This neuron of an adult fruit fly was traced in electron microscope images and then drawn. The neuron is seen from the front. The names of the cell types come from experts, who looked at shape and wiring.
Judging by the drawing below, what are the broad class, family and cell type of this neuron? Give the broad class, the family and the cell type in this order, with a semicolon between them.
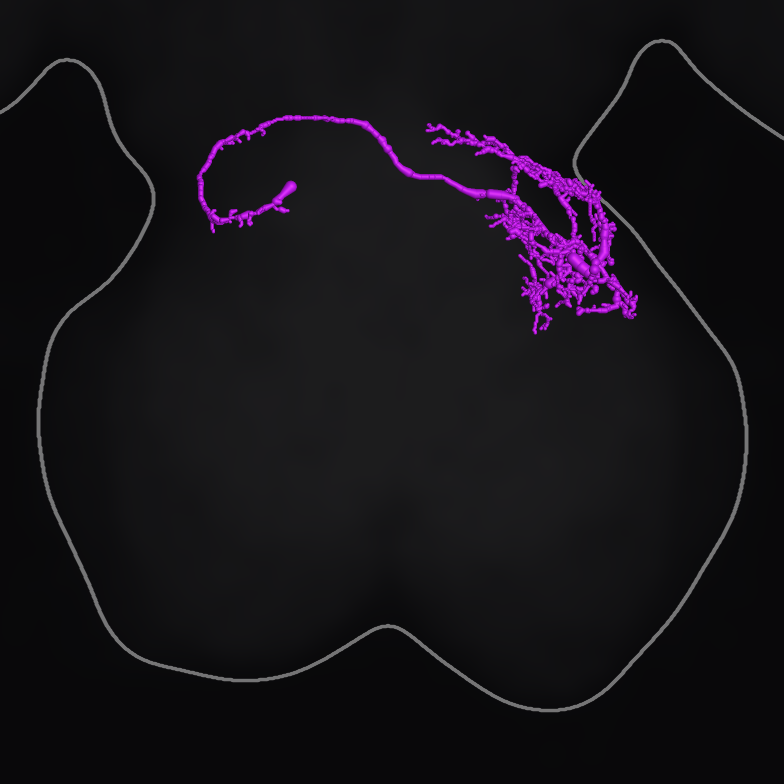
nerve-cord intrinsic neuron; hemilineage 03B; IN03B012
